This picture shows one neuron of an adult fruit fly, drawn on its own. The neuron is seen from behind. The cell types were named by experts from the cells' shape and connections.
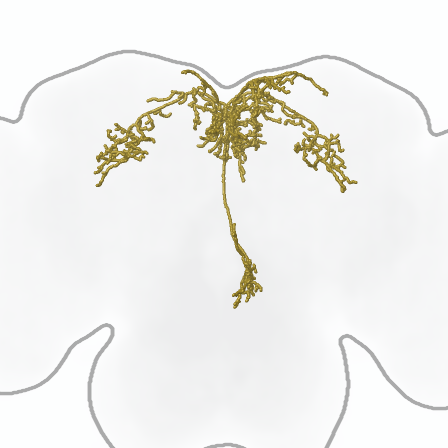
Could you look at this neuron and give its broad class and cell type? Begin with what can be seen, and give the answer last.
As drawn here it is about as wide as it is tall. This is a central-brain intrinsic neuron. Its cell type is SMP702m.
